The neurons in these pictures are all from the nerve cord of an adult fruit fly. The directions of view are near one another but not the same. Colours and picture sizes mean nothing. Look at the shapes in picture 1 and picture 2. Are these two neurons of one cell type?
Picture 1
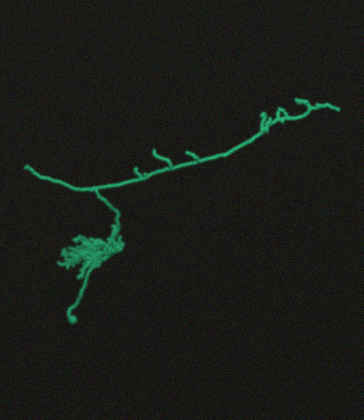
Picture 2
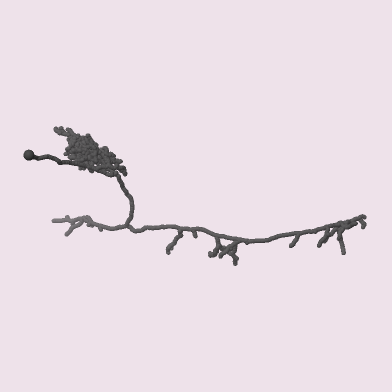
yes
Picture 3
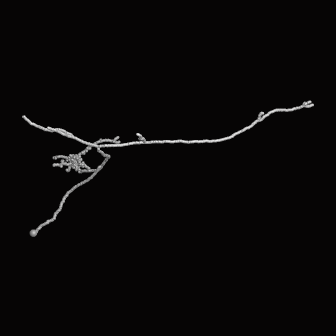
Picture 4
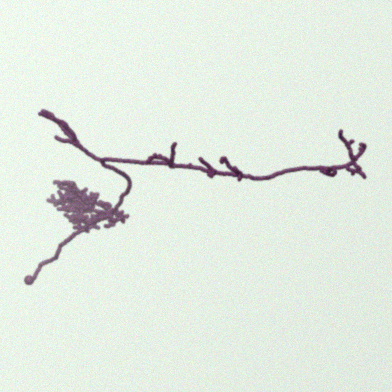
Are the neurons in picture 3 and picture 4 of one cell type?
no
